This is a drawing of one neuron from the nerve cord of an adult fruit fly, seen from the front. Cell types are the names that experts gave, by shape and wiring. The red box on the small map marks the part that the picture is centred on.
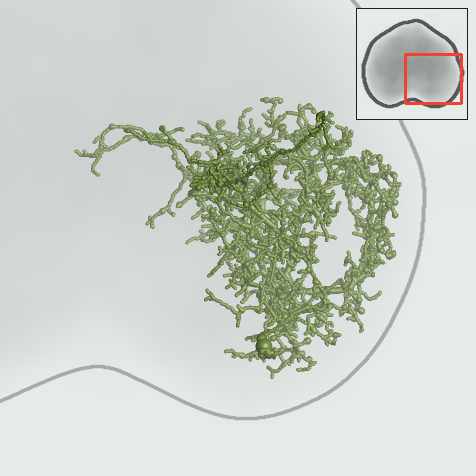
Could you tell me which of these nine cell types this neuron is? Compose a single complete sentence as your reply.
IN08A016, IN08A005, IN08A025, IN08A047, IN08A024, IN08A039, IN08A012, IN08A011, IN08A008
The neuron here is of the cell type IN08A008.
